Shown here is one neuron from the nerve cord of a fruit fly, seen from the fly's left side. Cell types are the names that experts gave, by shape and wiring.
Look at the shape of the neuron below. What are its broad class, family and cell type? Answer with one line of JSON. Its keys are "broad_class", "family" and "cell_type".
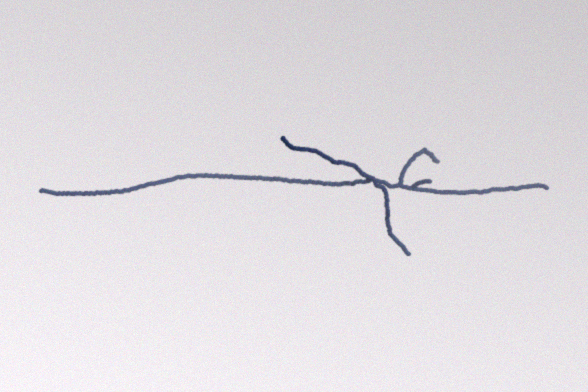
{"broad_class": "sensory neuron ascending to the brain", "family": "class mechanosensory proprioceptive", "cell_type": "SApp04"}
